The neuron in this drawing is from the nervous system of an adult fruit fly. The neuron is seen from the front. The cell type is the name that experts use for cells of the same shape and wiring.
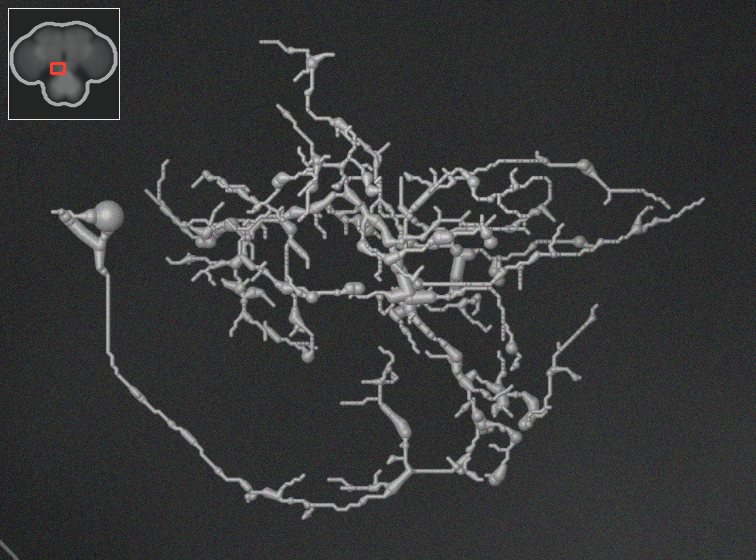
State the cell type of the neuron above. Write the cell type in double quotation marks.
"GNG377"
